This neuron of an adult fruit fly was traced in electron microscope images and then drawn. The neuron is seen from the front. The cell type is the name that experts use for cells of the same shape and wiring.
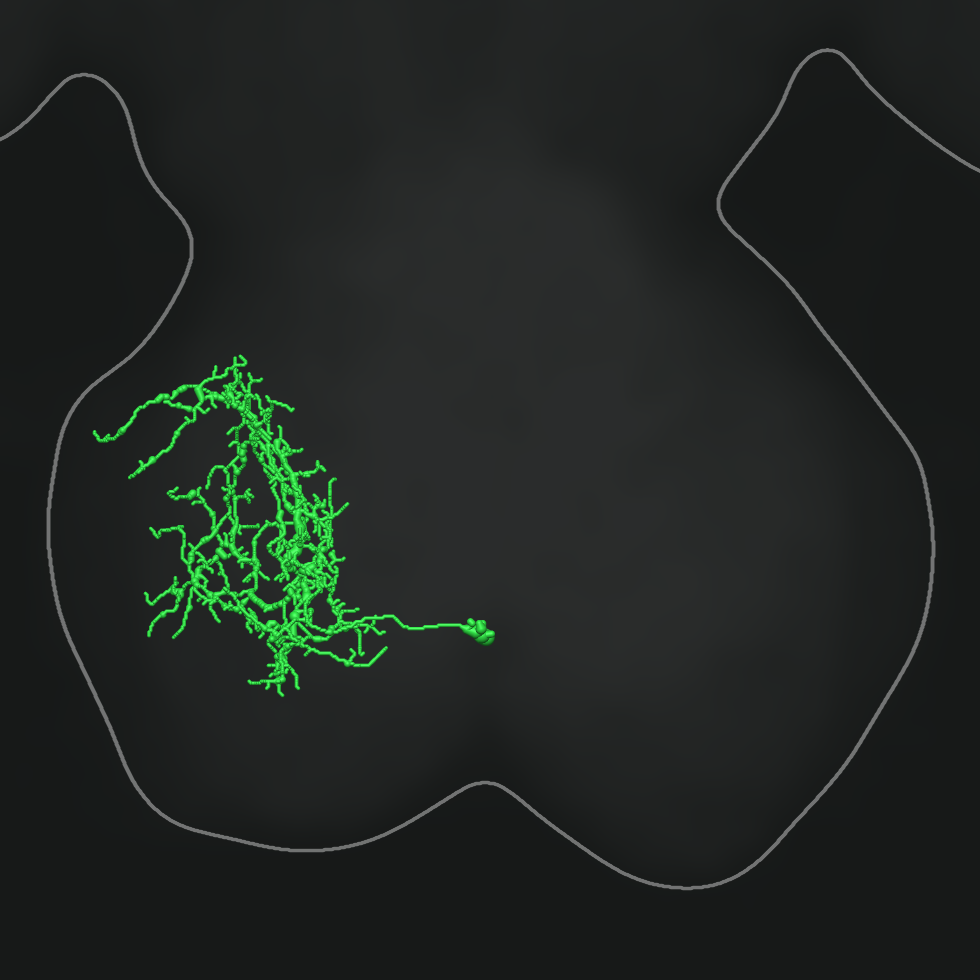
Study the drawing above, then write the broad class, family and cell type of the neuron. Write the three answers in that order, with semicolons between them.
nerve-cord intrinsic neuron; hemilineage 16B; IN16B045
